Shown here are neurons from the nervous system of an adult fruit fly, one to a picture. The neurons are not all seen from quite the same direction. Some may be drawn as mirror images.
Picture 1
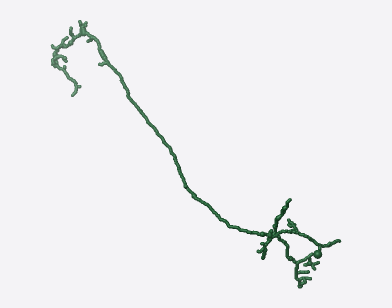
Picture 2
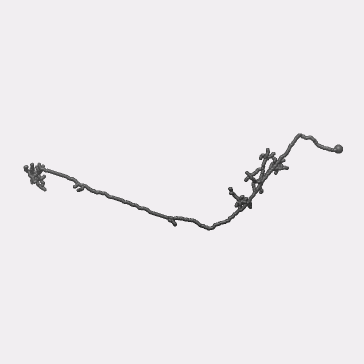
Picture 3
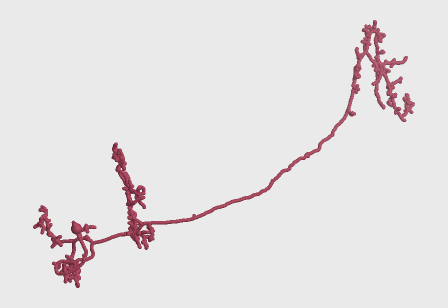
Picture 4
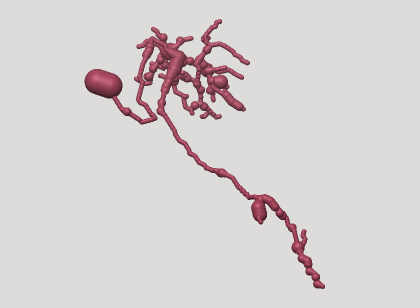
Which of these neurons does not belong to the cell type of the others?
4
